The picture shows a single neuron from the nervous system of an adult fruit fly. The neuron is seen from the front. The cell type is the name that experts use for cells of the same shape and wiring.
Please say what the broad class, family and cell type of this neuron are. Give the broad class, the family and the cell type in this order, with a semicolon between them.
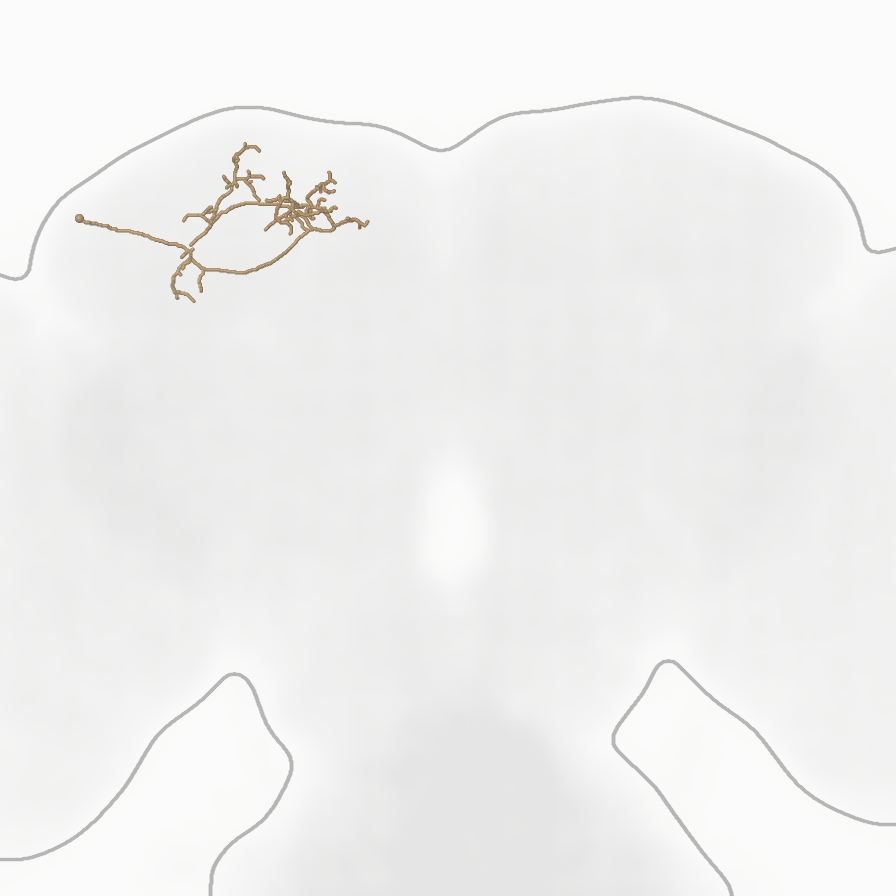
central-brain intrinsic neuron; hemilineage LHp2; CB0946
